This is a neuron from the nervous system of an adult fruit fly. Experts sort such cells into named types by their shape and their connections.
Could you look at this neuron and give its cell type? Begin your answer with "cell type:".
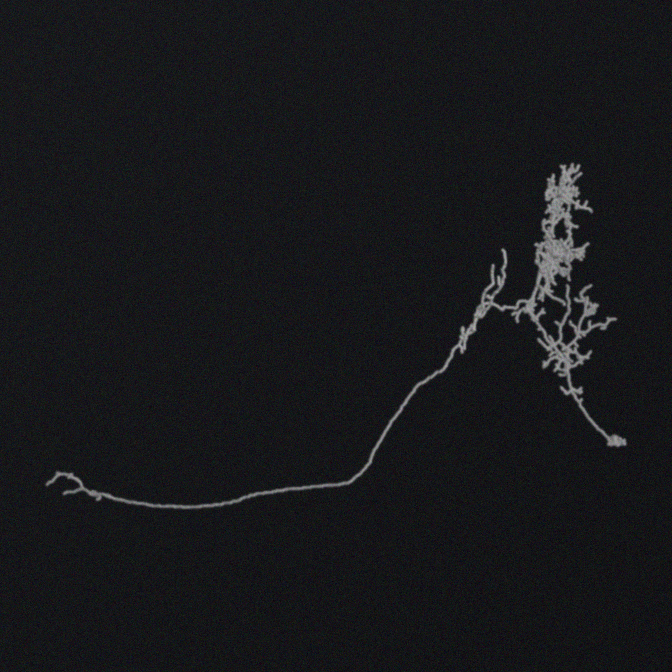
cell type: DNge070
